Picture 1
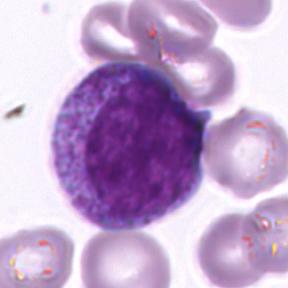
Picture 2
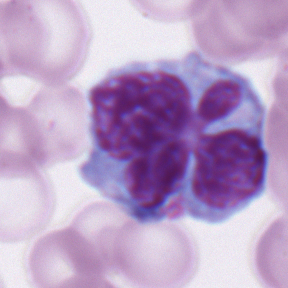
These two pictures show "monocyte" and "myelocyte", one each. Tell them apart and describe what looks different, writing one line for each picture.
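Picture 1: myelocyte. The cytoplasm is densely stippled with fine purple granules.
Picture 2: monocyte. No distinct granules are visible in the cytoplasm.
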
